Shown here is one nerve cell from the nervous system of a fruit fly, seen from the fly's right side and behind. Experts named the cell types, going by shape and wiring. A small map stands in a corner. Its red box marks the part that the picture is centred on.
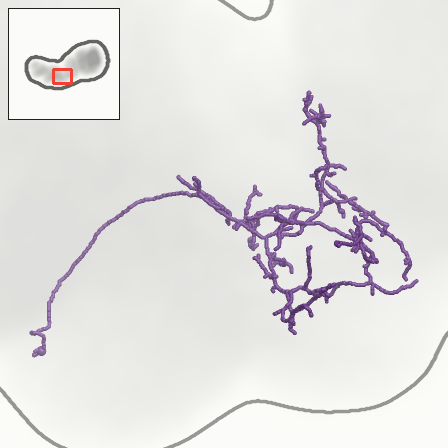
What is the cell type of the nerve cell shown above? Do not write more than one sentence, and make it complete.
Under the cell type IN12B058 falls this nerve cell.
